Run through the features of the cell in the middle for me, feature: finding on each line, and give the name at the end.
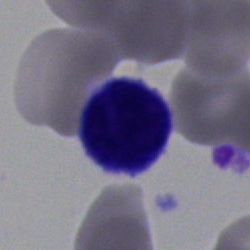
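Outline: round
Chromatin: very dark blue-purple, densely uniform throughout
Nucleoli: none seen
Granules: none visible in or around the dark mass
Name: lymphocyte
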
